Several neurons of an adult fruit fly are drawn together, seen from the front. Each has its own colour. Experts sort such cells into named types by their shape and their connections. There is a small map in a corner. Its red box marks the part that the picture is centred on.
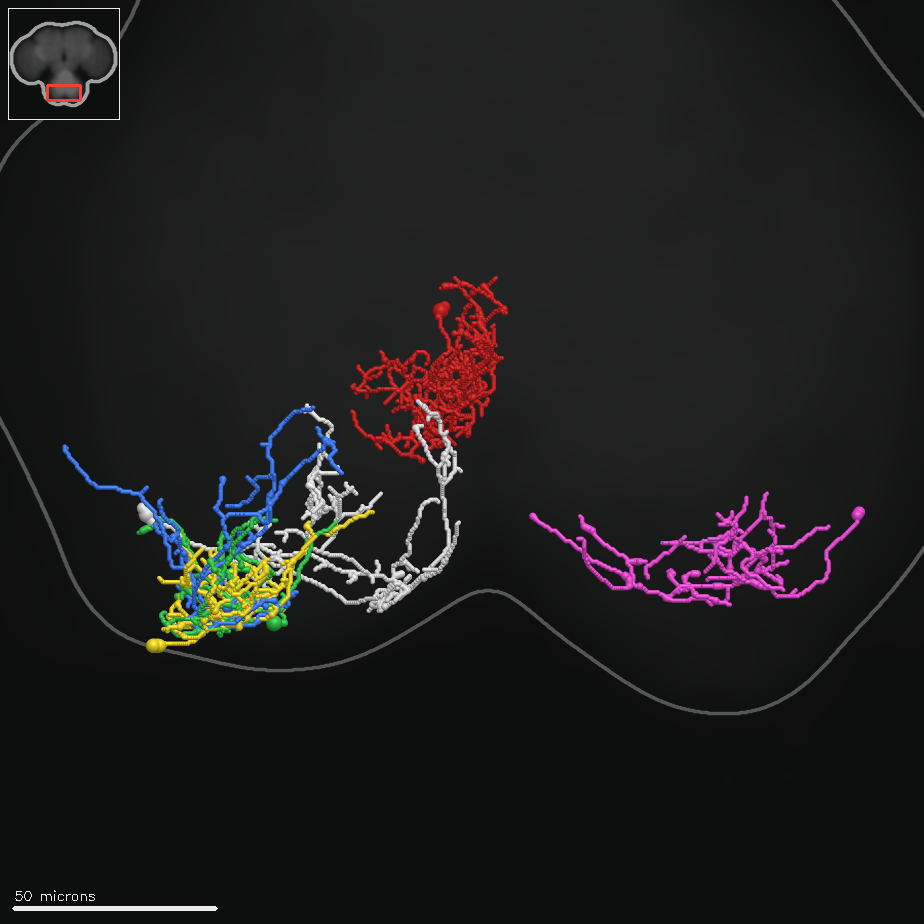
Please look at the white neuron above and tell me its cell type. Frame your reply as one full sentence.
This neuron is typed as IN01B080.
